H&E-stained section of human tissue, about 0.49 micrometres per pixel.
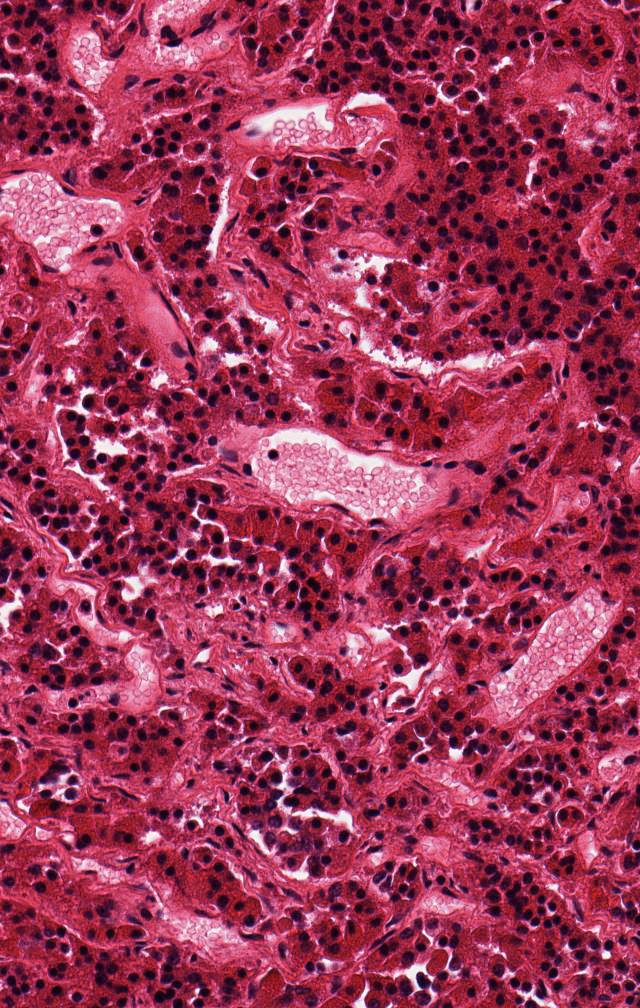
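Pituitary, haematoxylin and eosin. Throughout the field the cells are arranged in nests and cords separated by thin fibrovascular septa. Each cell has one nucleus, small, round, dark and fairly uniform. Between cell groups the stroma is scant, pale pink collagen with occasional spindle-shaped nuclei. Thin-walled vessels packed with red blood cells are scattered throughout.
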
